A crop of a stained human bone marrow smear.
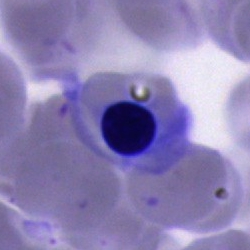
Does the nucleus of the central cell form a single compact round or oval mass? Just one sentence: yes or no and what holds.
Yes, what the nucleus forms is a compact round or oval shape.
